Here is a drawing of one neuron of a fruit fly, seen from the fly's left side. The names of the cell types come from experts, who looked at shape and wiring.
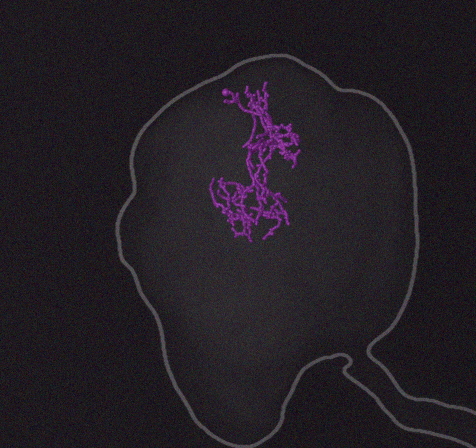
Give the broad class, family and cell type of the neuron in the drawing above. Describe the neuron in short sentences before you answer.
Its cell body lies at the top of the picture. As drawn here it is taller than it is wide. It is a central-brain intrinsic neuron. Its family is hemilineage VLPd1. Its cell type is AVLP037.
